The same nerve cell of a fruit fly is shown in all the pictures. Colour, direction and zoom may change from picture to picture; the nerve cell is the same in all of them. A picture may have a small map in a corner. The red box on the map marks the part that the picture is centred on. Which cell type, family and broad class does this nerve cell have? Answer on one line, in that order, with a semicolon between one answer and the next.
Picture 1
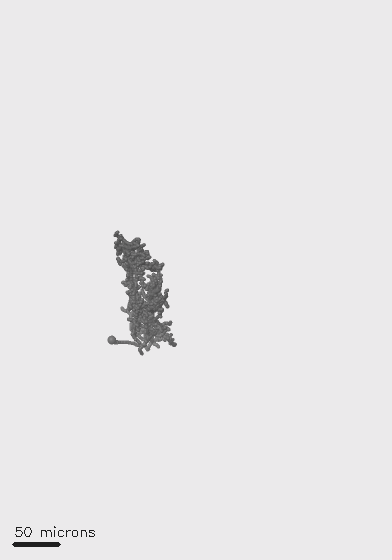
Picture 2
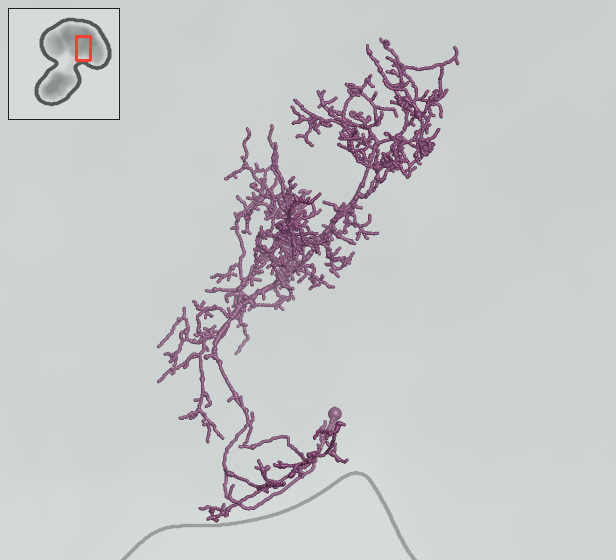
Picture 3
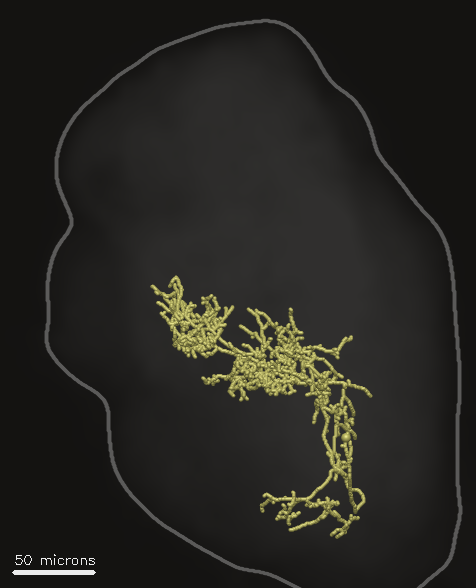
CB0625; hemilineage 11B; central-brain intrinsic neuron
